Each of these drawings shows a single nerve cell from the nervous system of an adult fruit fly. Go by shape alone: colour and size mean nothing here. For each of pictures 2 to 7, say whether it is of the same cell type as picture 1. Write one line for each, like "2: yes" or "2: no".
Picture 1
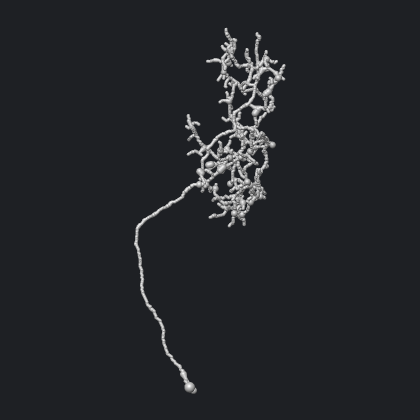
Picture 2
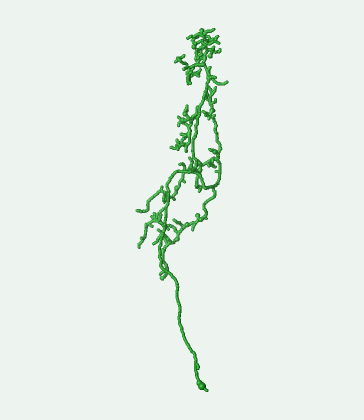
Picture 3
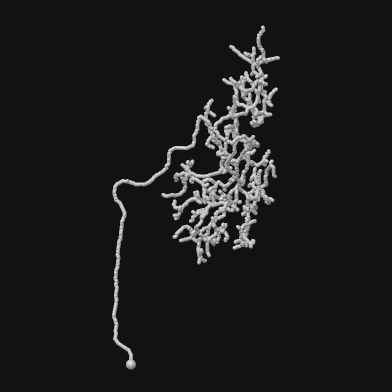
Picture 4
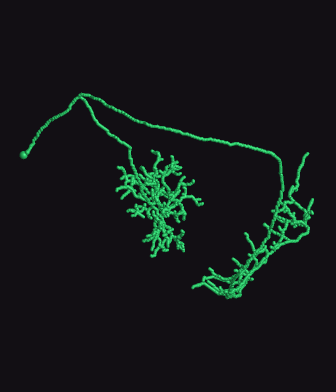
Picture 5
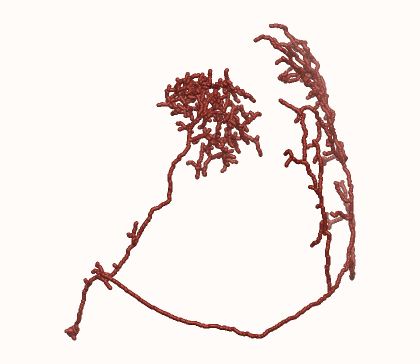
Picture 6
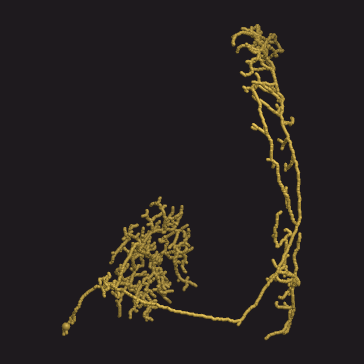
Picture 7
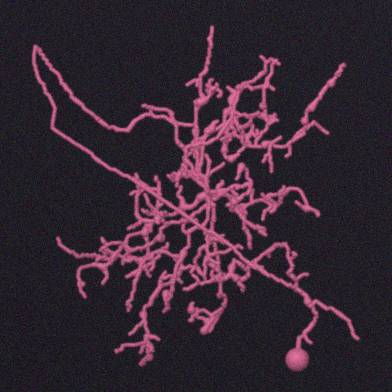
2: yes
3: yes
4: no
5: no
6: no
7: yes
